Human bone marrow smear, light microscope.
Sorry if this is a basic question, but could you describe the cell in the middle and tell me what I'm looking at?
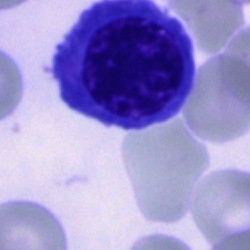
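I notice the nucleus sits off-centre, toward the right of the cell. Its chromatin is dark and clumped, with small lighter purple patches. The cytoplasm is a deep blue, and its rim is widest on the left side of the nucleus. So I'd call this an erythroblast.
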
